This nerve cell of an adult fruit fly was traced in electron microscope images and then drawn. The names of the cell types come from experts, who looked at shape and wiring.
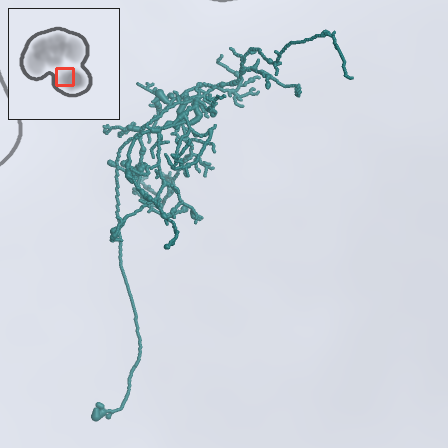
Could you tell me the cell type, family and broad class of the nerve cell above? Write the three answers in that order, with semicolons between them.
IN03B076; hemilineage 03B; nerve-cord intrinsic neuron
